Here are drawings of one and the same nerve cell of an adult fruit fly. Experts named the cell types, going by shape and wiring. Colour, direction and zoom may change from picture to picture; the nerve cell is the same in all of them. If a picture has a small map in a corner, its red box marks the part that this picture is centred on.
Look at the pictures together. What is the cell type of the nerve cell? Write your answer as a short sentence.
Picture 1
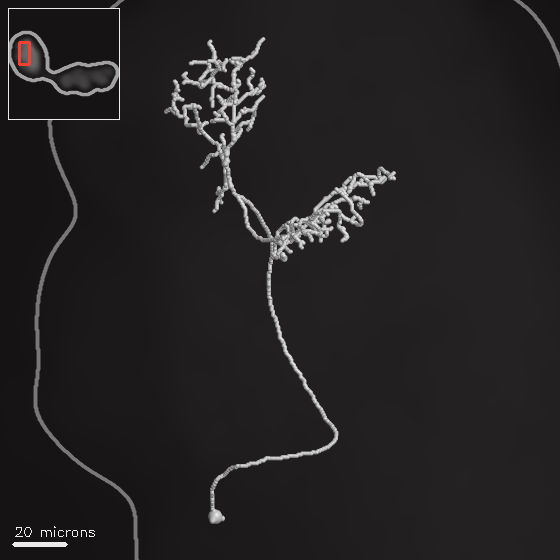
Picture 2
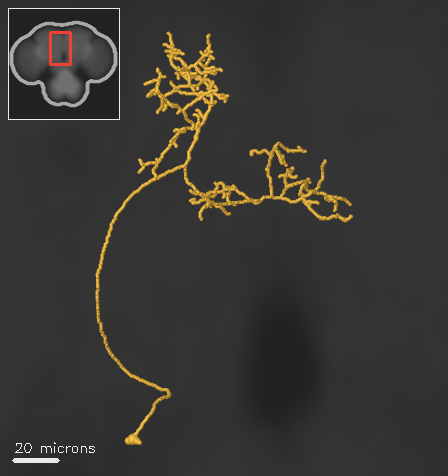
The cell type is FB2C.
